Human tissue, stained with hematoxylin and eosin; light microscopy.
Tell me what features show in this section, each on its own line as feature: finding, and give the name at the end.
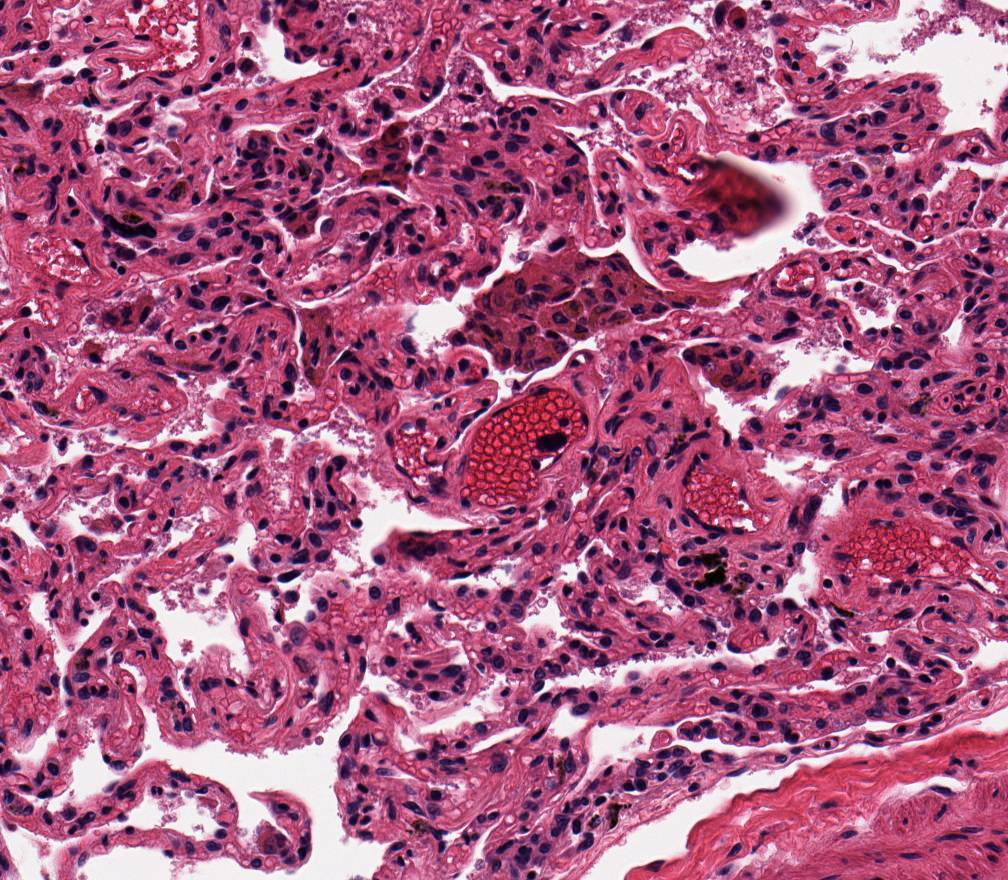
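Septa: thickened, cellular, across the whole field
Air spaces: irregular, mostly narrow
Vessels: several, rounded, packed with red blood cells, centre and right; largest at centre
Pigment: clusters of cells with brown granular pigment, upper centre
Space contents: pale pink granular material and loose red blood cells, especially upper right
Name: lung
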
